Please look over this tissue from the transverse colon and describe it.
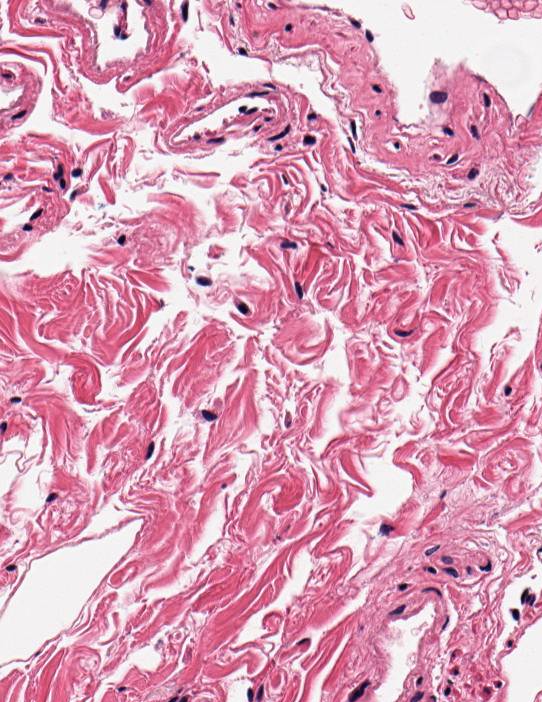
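Most of the field is taken up by thick, wavy, bright pink collagen bundles running in many different directions. Between them, look for sparse nuclei, mostly dark, thin and elongated, each lying on its own. You won't find epithelium, glands or ducts anywhere here.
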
